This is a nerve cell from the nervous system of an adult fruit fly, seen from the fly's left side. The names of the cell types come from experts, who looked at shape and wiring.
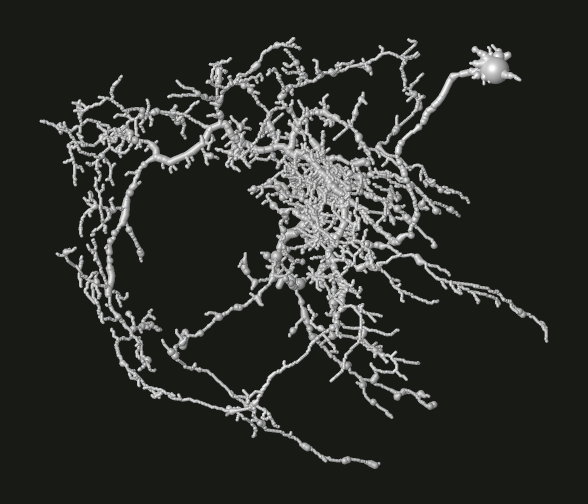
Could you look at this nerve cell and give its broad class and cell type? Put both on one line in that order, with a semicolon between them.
nerve-cord intrinsic neuron; INXXX073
